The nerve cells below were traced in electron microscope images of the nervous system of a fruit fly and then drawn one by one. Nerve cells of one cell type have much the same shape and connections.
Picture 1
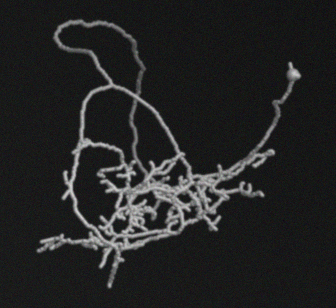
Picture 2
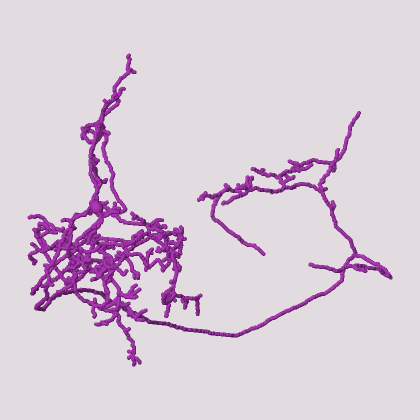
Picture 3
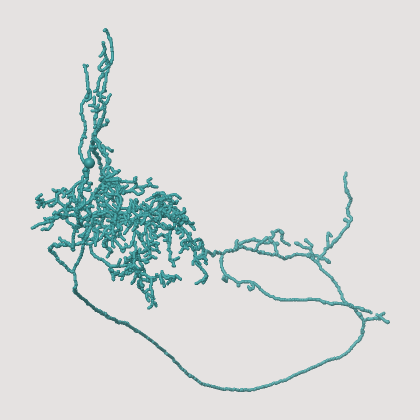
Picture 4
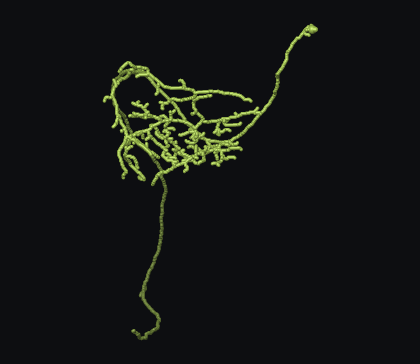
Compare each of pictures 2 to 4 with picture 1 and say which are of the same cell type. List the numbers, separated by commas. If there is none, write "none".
4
